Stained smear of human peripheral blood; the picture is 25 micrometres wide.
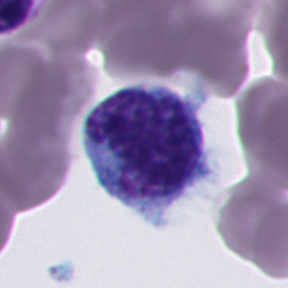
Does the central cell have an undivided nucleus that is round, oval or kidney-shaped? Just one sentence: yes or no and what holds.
Yes, the nucleus of the cell is compact, undivided and round, oval or kidney-shaped.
